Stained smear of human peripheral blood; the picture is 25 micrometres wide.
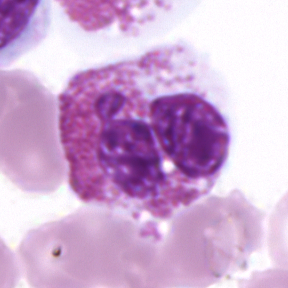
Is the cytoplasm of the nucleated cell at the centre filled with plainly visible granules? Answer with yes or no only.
Yes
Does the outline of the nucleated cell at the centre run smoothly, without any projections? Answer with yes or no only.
No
